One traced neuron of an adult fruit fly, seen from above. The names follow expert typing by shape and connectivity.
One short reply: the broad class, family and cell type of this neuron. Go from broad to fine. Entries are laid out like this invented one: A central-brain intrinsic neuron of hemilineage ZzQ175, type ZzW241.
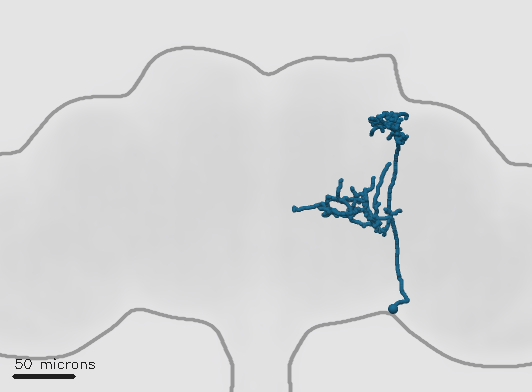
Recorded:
A central-brain intrinsic neuron of hemilineage DL1_ventral, type AOTU061.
